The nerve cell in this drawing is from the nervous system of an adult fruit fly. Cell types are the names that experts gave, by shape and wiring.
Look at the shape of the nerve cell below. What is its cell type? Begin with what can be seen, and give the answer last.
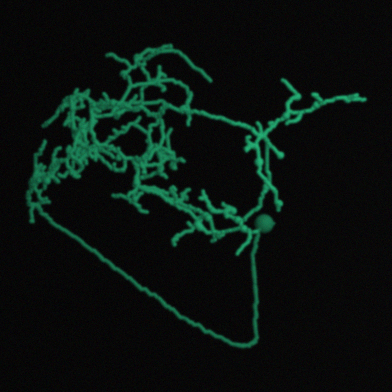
The picture shows dozens of branch ends. In this view it is about as wide as it is tall. It is a central-brain intrinsic neuron. The cell type is CB4084.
